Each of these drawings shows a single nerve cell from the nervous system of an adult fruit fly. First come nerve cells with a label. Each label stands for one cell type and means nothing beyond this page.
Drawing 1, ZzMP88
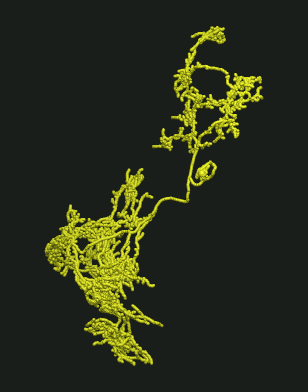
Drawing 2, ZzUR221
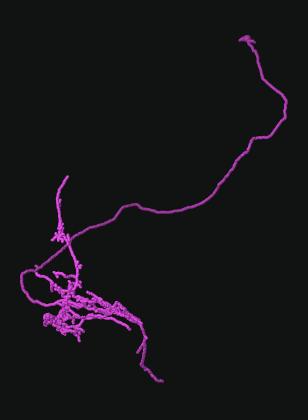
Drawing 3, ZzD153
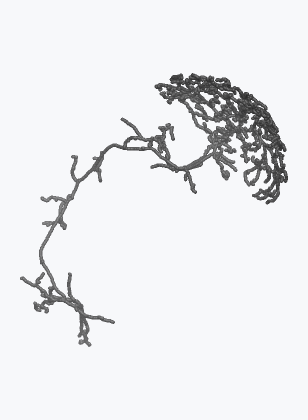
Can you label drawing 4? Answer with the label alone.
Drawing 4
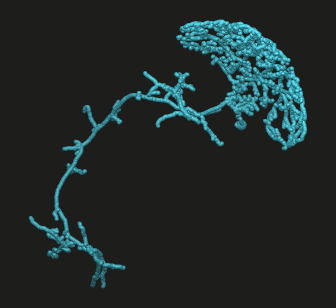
ZzD153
